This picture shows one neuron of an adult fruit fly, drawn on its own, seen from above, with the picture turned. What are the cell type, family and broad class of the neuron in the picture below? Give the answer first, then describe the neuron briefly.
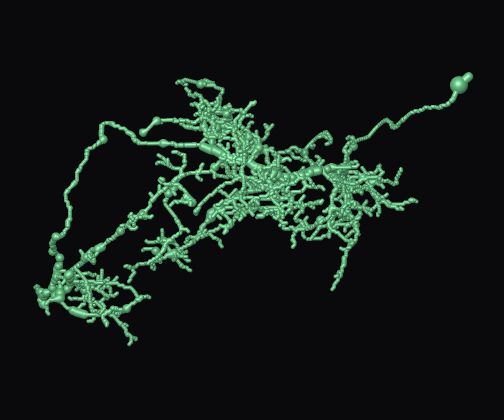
Its cell type is IN08A019. Its family is hemilineage 08A. It is a nerve-cord intrinsic neuron. Its cell body lies at the upper right of the picture. In this view it is wider than it is tall.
